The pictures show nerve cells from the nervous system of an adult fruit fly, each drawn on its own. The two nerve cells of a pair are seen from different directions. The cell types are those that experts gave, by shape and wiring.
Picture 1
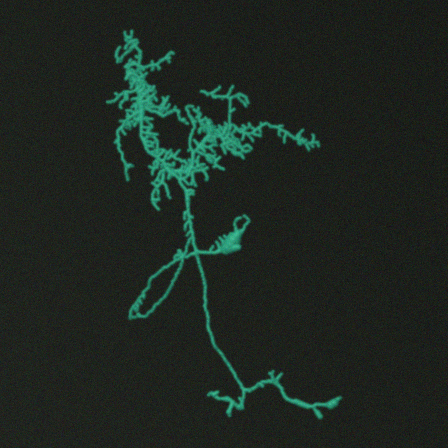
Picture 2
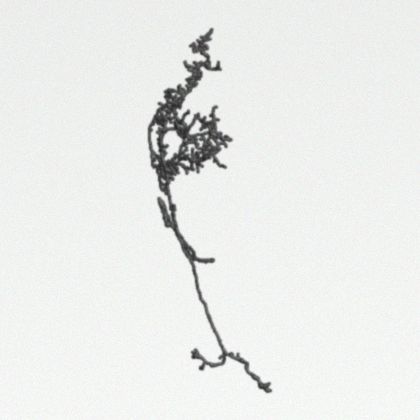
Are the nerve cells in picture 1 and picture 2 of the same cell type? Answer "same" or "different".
same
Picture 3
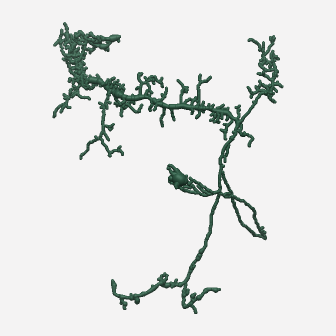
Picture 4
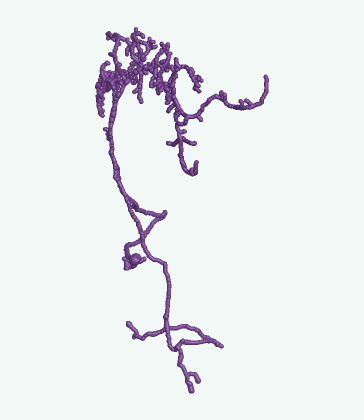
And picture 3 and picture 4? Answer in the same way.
different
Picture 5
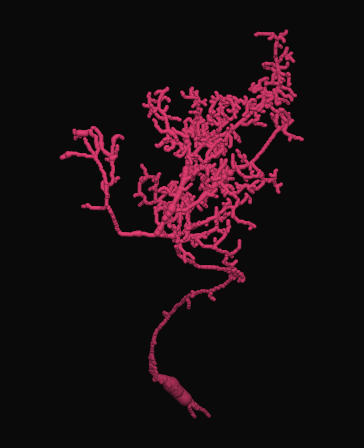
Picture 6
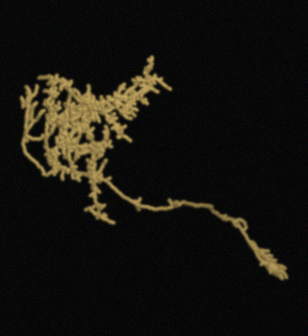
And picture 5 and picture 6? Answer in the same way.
same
